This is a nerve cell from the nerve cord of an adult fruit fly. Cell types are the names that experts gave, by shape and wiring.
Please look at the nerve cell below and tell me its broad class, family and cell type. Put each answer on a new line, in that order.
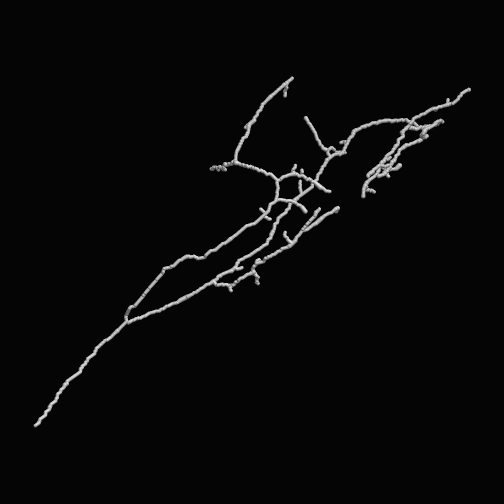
descending neuron
hemilineage LB6
DNge008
